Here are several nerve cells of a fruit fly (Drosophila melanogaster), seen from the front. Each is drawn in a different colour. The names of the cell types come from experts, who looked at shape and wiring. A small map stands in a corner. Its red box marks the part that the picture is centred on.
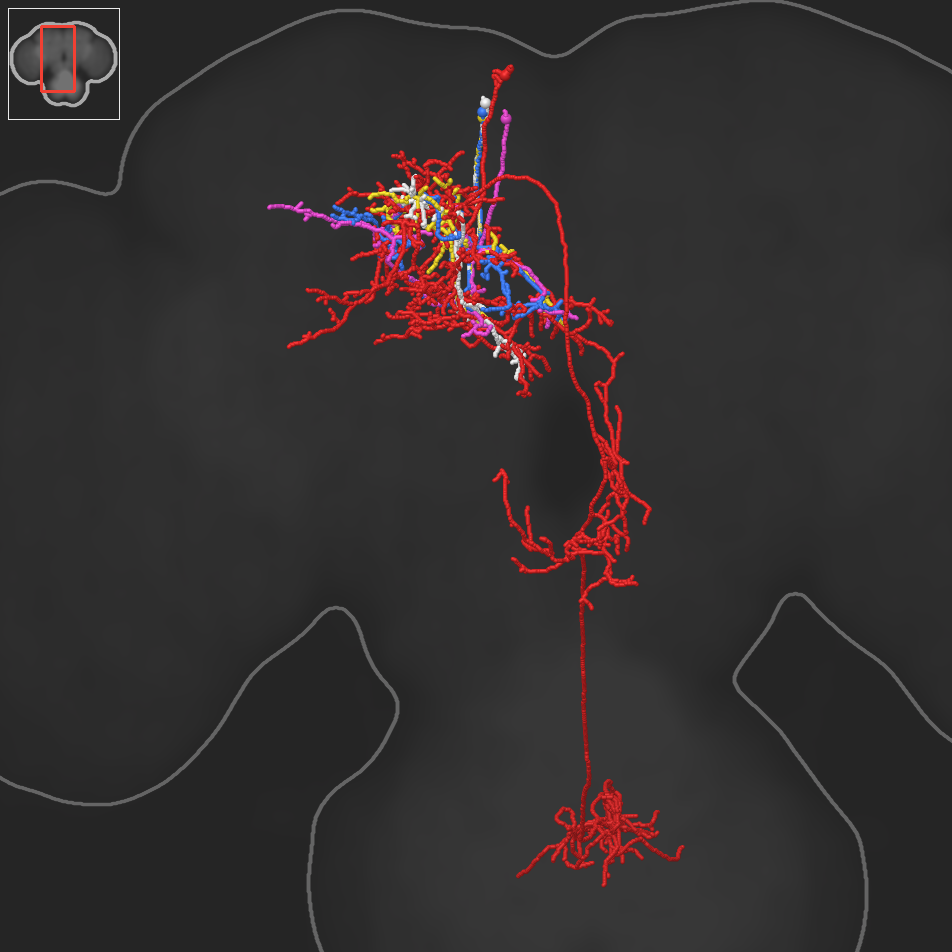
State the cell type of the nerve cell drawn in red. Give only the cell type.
DNpe026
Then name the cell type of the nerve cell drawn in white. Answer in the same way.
CB2721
